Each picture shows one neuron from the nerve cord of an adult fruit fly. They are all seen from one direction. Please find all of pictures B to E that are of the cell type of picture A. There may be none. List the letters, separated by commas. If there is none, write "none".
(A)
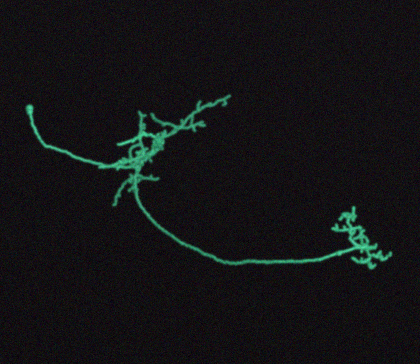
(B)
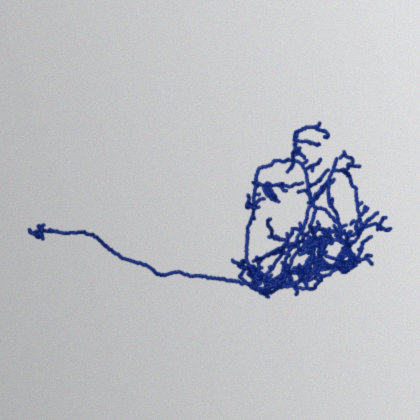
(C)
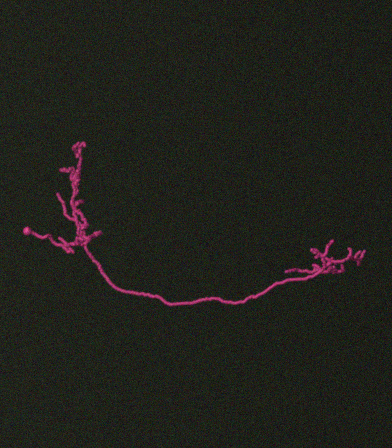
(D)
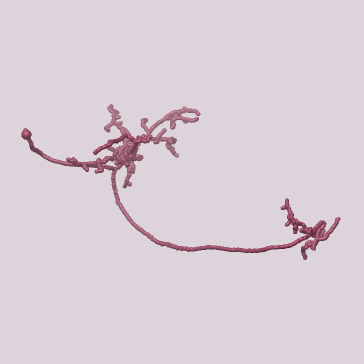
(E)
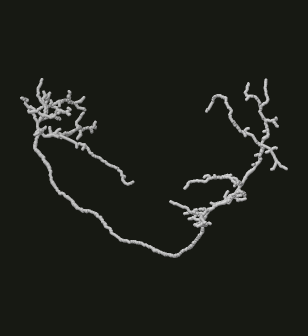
D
